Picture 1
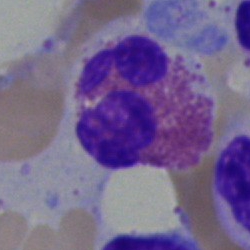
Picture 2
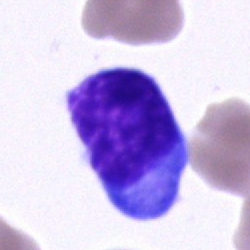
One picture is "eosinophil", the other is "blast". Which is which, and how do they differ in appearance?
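Picture 1 is the eosinophil; picture 2 is the blast. The eosinophil is roughly round with a slightly bumpy edge, while the blast is oval, its long axis running from upper left to lower right, and its upper left edge is slightly ragged. Both show dark purple chromatin, dense in the eosinophil but mottled with lighter patches in the blast.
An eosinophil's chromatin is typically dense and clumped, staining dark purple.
The eosinophil's cytoplasm is granular and lies mainly on the right side of the cell.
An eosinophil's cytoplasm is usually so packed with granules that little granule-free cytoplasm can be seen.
The blast's nucleus fills most of the cell toward its upper end, and its cytoplasm forms a deep blue cap at the lower end, paler blue next to the nucleus. Pale red cells without nuclei surround the eosinophil.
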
